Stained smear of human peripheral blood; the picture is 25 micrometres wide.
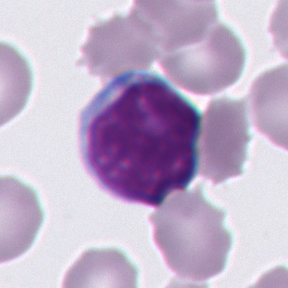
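Typical lymphocyte here: one unlobed nucleus, about 10 micrometres across, taking up nearly all of the cell. What little cytoplasm is left forms a thin rim, easiest to spot along the upper left edge. The chromatin's dense and dark purple, with a few small paler patches.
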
